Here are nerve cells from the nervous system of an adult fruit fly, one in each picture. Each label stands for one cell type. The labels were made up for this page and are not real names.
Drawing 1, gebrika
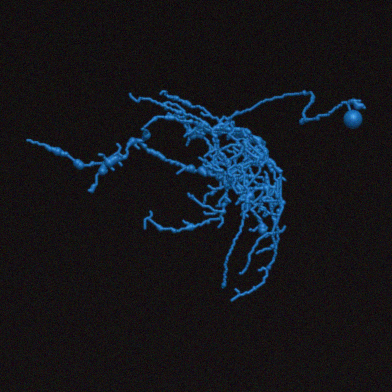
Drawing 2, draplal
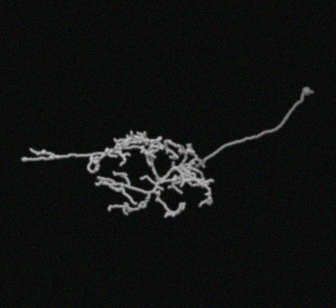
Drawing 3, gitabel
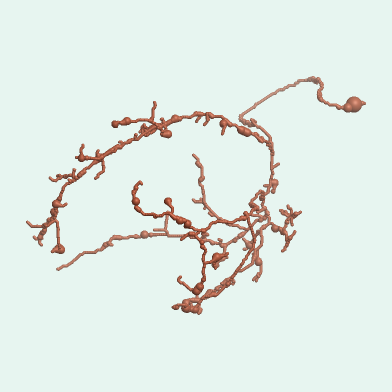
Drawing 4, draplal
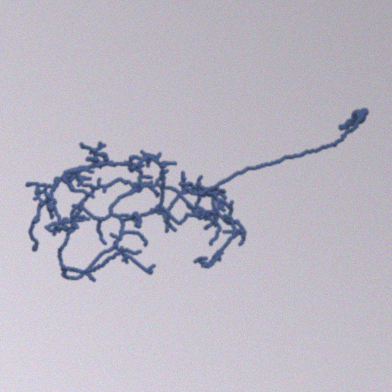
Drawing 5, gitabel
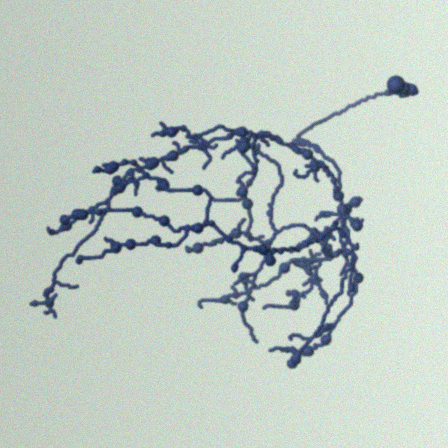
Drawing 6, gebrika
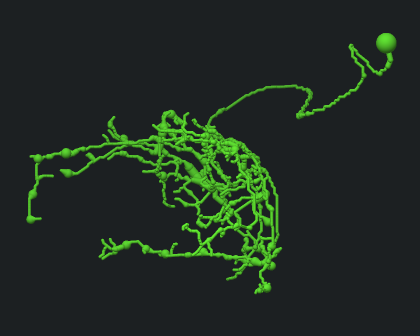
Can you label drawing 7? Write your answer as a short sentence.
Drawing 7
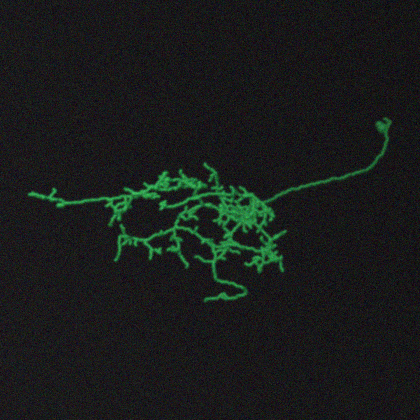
It belongs to draplal.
